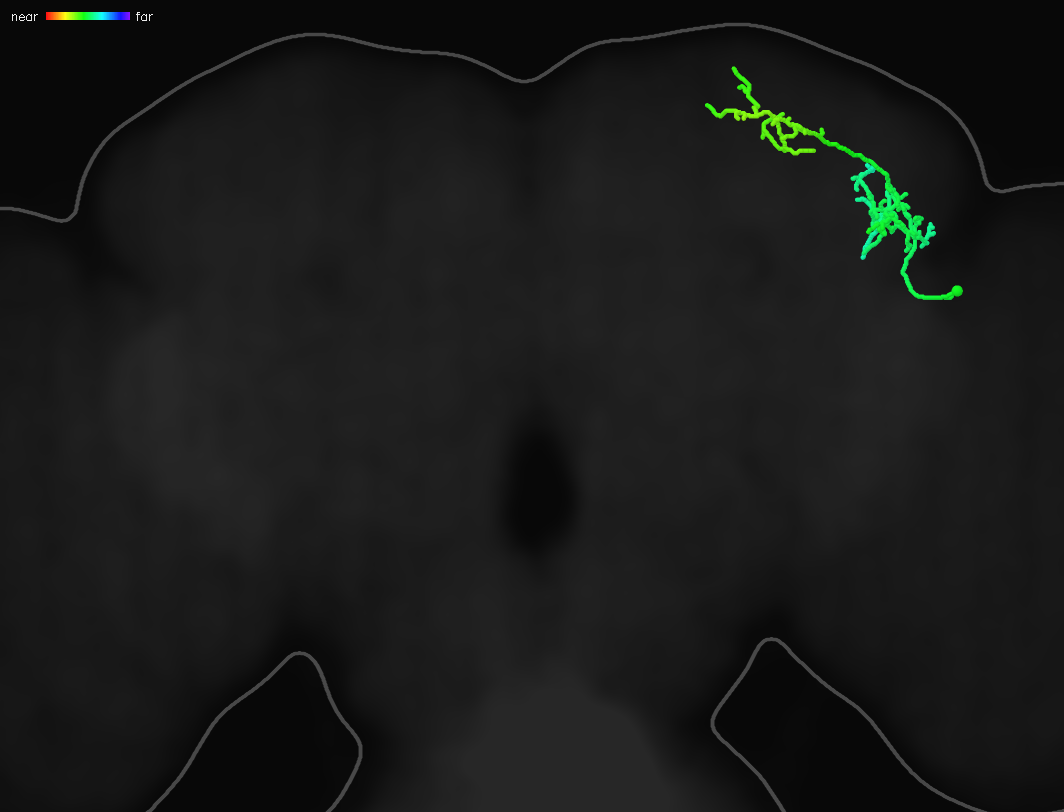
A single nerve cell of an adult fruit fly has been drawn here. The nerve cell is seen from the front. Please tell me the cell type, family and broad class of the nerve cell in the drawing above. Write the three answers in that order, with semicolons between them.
LHAV2a2; hemilineage LHa2; central-brain intrinsic neuron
